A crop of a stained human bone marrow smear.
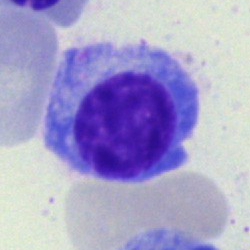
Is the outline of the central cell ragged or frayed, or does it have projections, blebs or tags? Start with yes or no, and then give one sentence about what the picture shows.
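Yes. The cell outline is irregular, with small bulges along its edge.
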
